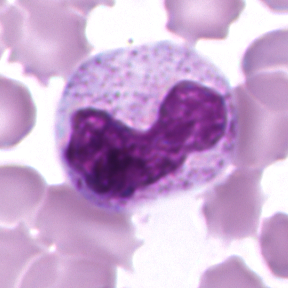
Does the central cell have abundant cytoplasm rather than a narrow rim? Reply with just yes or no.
Yes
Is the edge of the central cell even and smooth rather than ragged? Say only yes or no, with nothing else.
Yes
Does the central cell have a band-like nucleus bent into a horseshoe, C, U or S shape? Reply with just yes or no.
Yes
